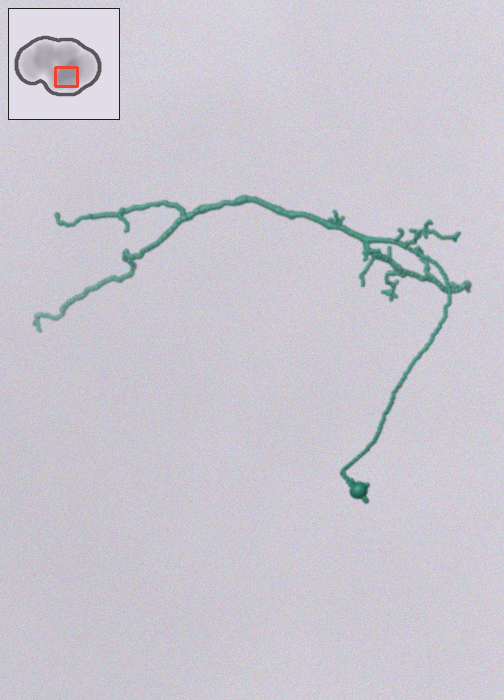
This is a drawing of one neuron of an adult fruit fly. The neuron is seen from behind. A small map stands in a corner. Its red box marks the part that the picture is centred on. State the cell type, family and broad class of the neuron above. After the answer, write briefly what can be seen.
It is of cell type IN06A022. Its family is hemilineage 06A. It is a nerve-cord intrinsic neuron. As drawn here it is wider than it is tall.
